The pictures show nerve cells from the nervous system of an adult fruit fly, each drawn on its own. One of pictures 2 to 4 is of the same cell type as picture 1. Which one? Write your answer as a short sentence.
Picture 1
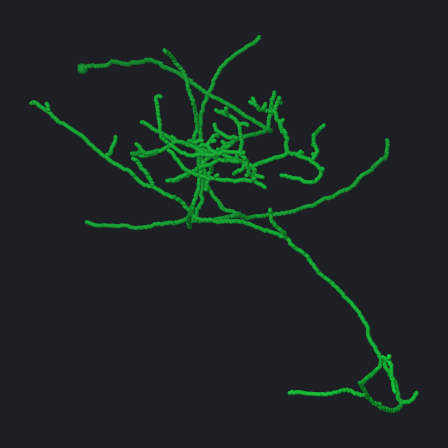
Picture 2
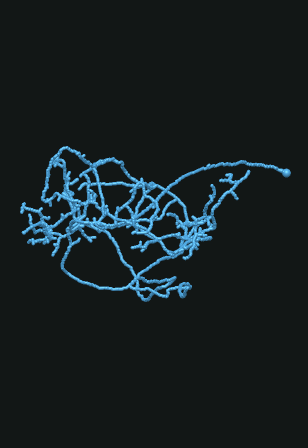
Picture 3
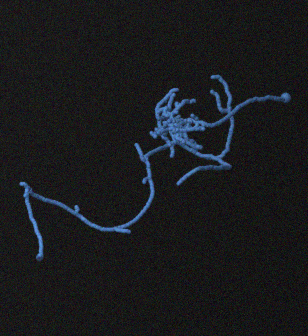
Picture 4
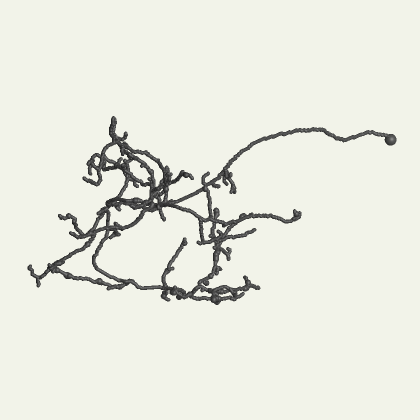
Picture 3 shows a nerve cell of the same cell type.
